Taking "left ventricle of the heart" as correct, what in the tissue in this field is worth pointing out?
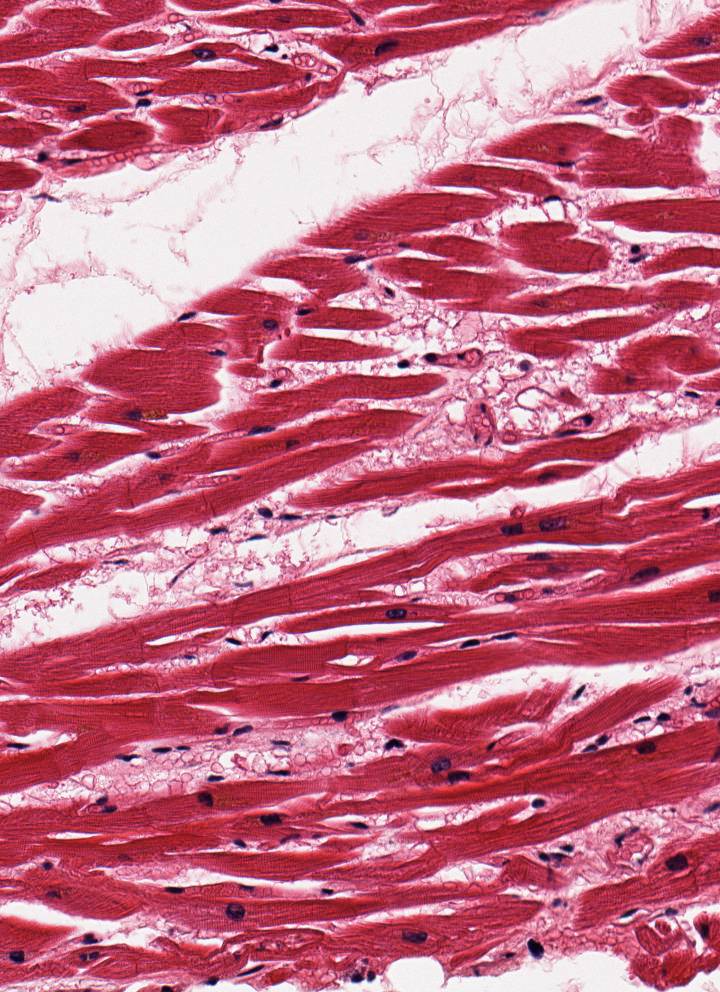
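This tissue is the left ventricle of the heart. First, orientation: the muscle fibres run roughly parallel, slanting upward from lower left to upper right. Second, branching: the fibres divide and join neighbouring fibres, which fits the name.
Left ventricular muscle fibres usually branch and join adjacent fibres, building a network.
Third, striations: fine cross-striations run across the fibres. Fourth, nuclei: these are oval and sit centrally within the fibres.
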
